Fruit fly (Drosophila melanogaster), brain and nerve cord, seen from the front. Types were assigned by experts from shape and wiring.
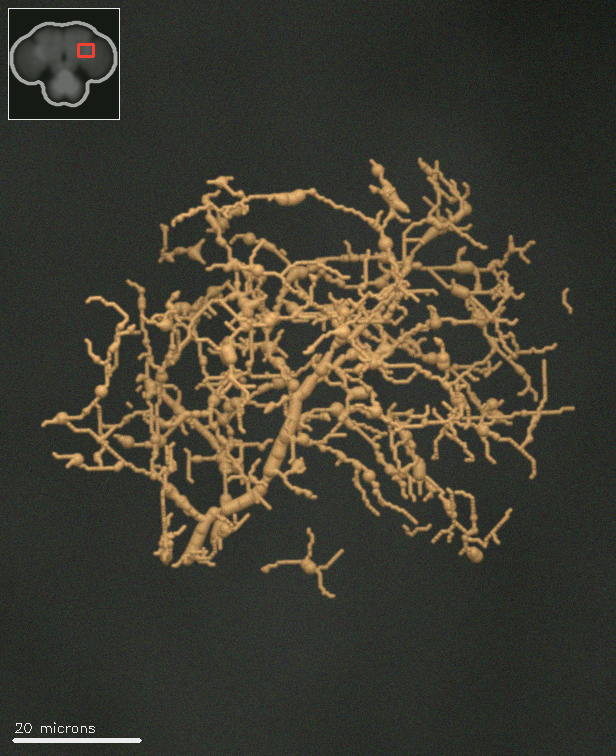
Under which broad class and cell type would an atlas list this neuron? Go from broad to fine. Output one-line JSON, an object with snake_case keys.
{"broad_class": "central-brain intrinsic neuron", "cell_type": "AVLP448"}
